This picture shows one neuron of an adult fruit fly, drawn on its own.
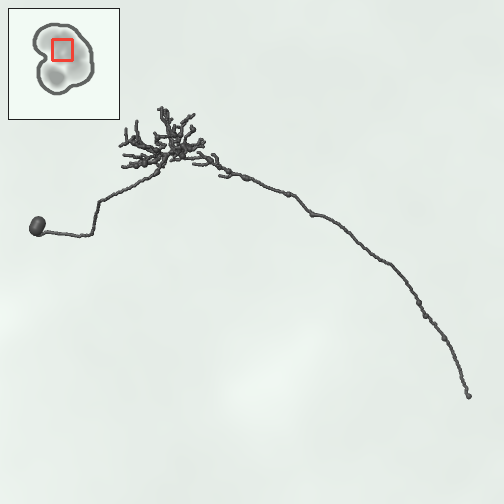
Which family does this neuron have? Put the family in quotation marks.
"hemilineage ALv2"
